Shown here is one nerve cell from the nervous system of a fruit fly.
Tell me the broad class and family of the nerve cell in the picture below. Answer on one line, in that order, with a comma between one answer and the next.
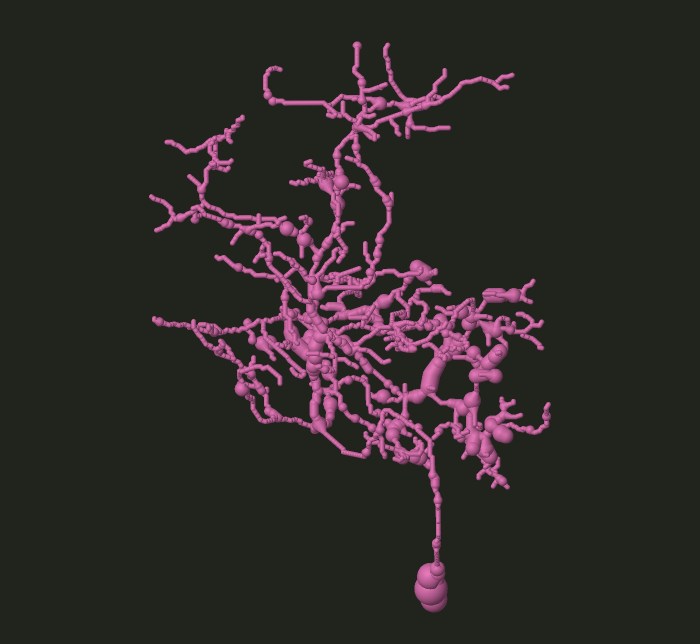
central-brain intrinsic neuron, hemilineage AOTUv1_medial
